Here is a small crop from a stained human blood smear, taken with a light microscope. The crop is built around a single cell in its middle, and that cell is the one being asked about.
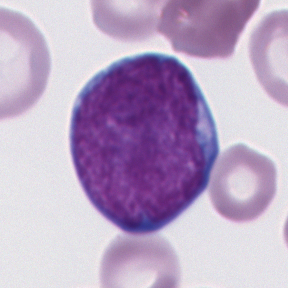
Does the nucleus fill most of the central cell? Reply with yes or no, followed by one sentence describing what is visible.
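Yes. The cytoplasm forms only a thin rim around the nucleus.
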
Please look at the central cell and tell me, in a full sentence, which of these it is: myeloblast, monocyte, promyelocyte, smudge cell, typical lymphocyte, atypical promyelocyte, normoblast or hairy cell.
For this crop, the cell in the middle is a myeloblast.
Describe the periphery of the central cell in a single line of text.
Edge check done: smooth outline, no projections present.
